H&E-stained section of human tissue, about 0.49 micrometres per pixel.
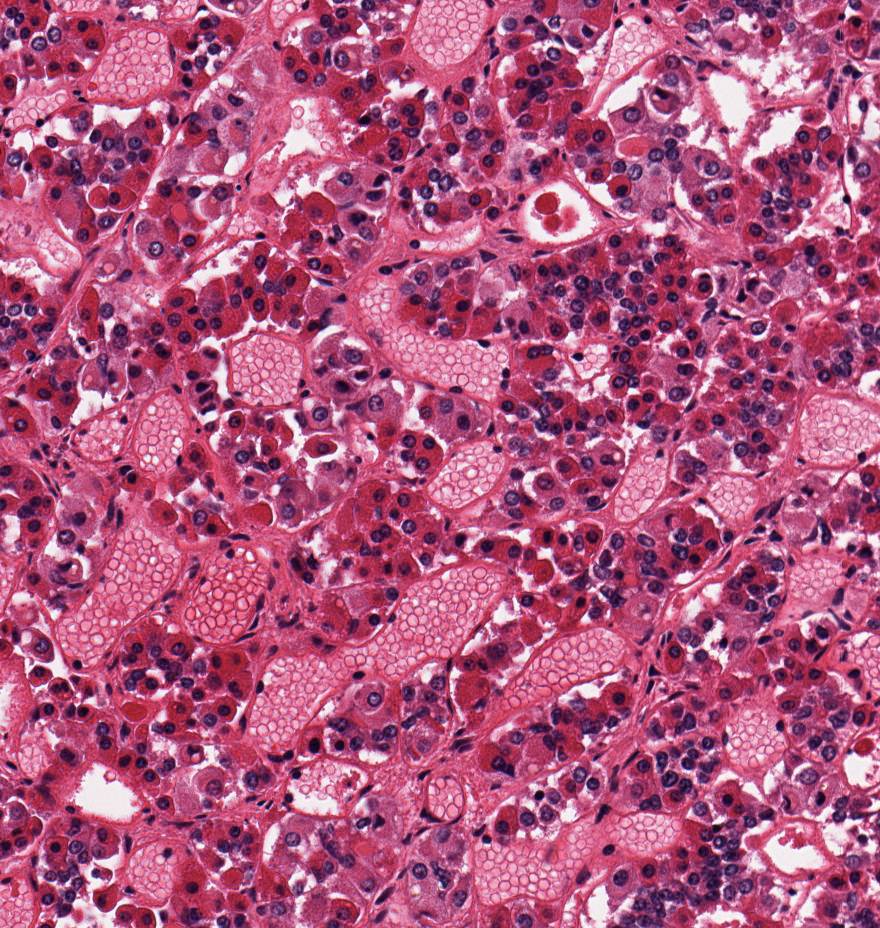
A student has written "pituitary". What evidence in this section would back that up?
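Pituitary: fits the glandular anterior part.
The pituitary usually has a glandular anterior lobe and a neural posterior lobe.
Layout: small nests and cords across the whole field, separated by a network of thin-walled vascular channels. For: many nest cells have intensely red, eosinophilic cytoplasm.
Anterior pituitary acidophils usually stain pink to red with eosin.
For: red-cytoplasm cells intermixed in the same nests with pale lilac or purplish cells.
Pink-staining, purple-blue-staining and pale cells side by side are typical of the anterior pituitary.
Nuclei: round, fairly uniform, mostly central.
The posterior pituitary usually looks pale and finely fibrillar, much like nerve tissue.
Against: nothing; no area looks like that.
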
